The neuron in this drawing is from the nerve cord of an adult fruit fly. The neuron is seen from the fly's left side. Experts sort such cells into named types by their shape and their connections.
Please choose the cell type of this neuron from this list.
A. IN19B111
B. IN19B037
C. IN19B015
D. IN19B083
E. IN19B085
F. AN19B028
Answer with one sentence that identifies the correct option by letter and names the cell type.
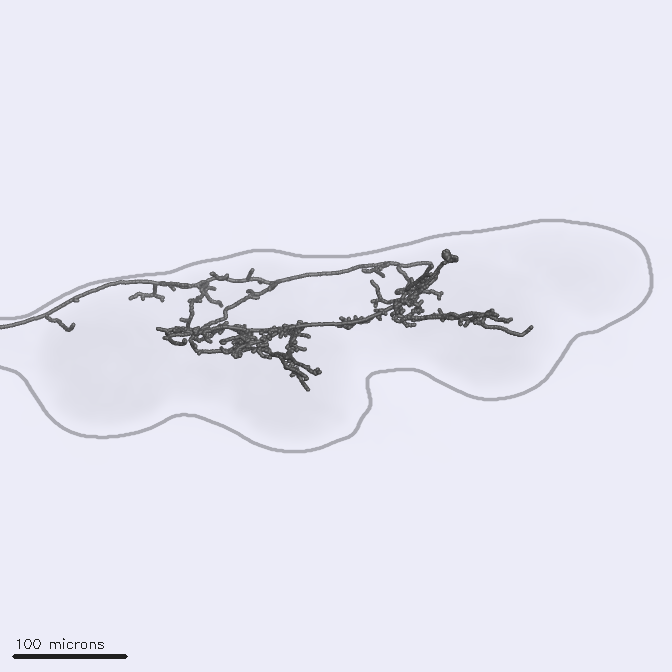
Regarding cell type, the neuron matches AN19B028, option F.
